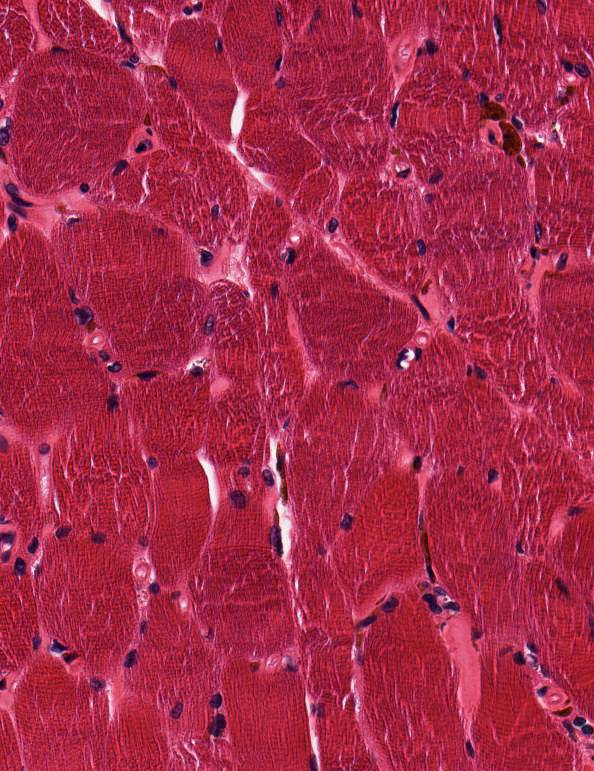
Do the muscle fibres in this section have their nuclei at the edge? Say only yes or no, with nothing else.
Yes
